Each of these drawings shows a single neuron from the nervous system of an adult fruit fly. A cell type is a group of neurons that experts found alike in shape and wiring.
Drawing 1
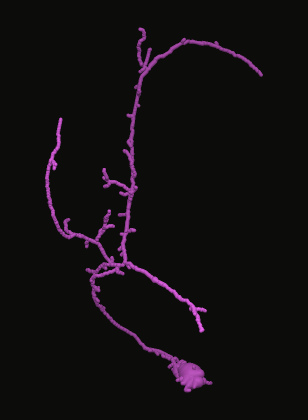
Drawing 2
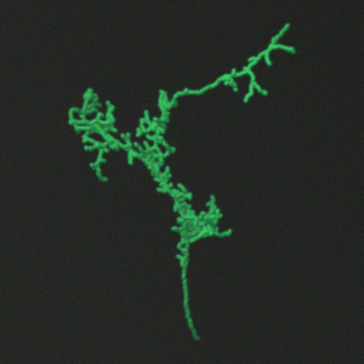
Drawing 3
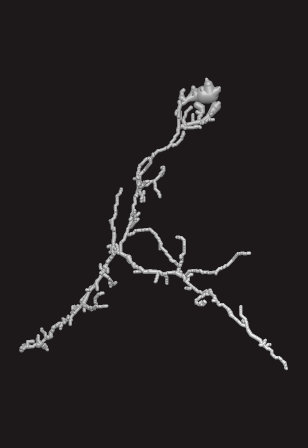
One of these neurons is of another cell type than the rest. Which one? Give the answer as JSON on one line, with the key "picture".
{"picture": 2}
